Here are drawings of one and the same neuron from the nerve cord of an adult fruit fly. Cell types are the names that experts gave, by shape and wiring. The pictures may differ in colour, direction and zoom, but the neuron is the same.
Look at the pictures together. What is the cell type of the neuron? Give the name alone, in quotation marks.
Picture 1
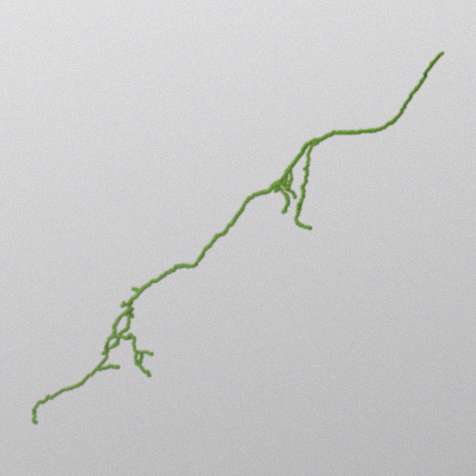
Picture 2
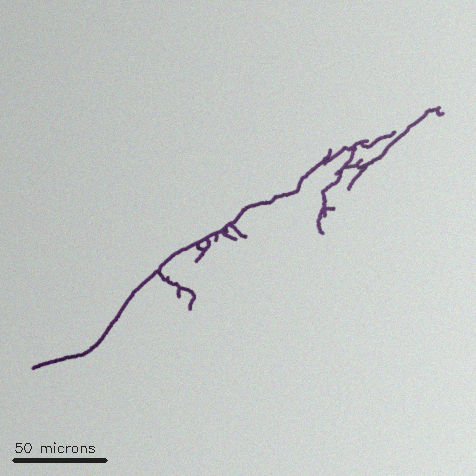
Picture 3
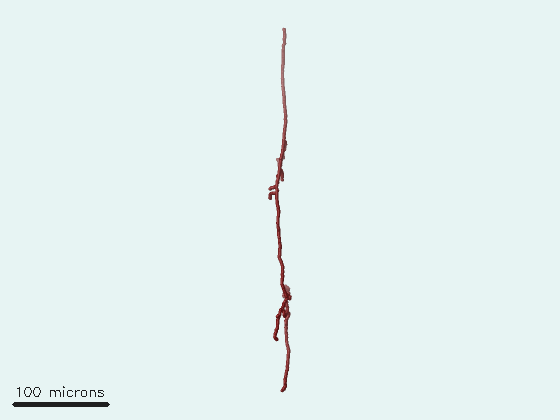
"DNge014"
